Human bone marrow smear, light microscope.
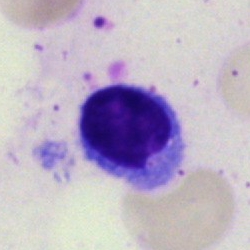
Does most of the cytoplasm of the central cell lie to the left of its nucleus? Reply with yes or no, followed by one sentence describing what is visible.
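No. The nucleus sits off-centre, toward the upper left of the cell.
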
